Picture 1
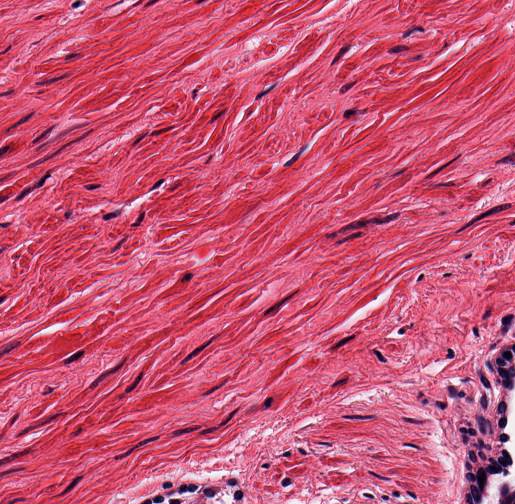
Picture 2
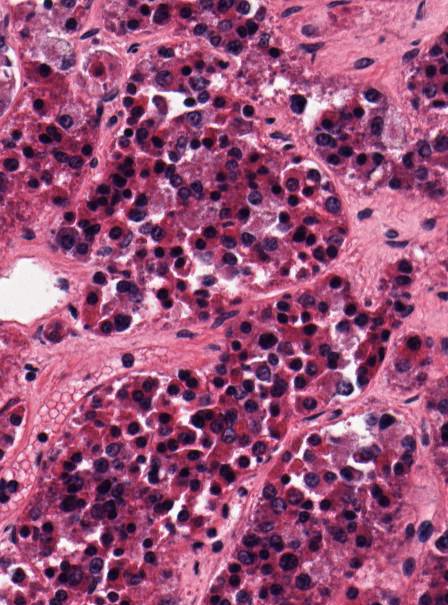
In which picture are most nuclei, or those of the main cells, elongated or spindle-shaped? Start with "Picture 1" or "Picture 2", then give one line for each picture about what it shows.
Picture 1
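What picture 1 shows: The nuclei among the fibres are elongated and spindle-shaped, lying parallel to the fibres.
What picture 2 shows: The nuclei of the nested cells are round and darkly stained.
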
